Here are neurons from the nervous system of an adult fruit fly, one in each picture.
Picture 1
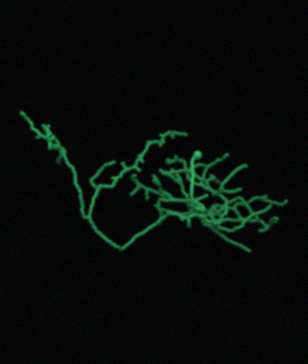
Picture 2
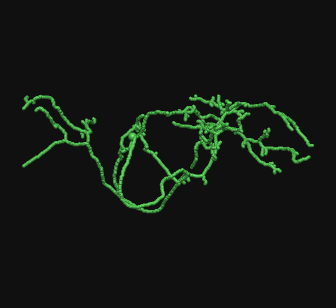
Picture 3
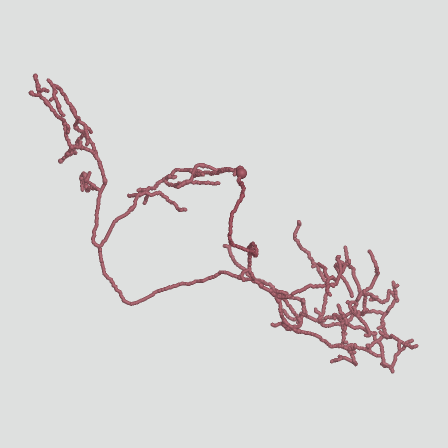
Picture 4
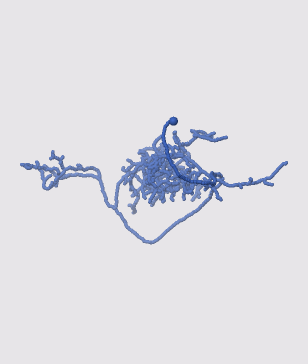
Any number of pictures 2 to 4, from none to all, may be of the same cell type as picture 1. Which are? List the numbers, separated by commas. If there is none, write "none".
2, 3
